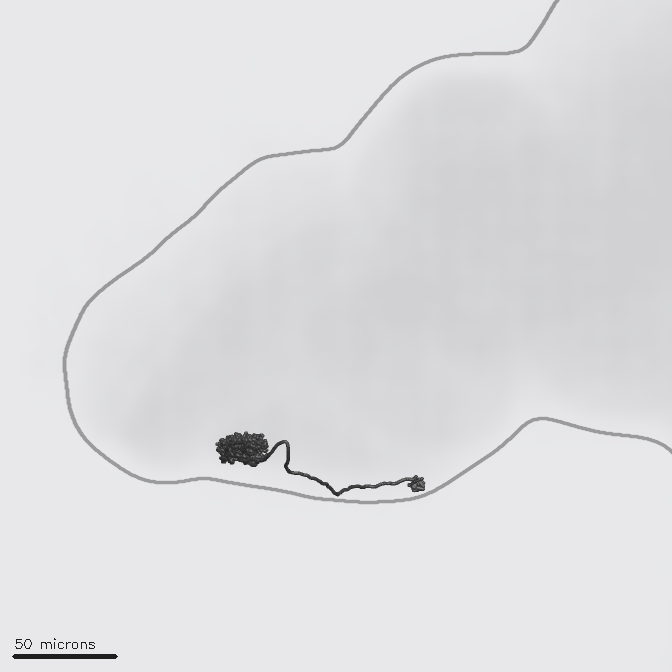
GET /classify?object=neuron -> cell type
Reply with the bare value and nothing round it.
LPi43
